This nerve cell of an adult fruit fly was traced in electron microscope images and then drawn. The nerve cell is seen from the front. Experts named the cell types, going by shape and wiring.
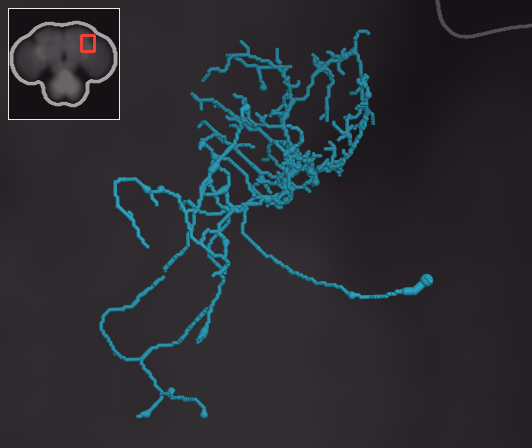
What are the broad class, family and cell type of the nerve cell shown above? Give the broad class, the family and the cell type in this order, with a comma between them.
central-brain intrinsic neuron, hemilineage VLPl2_posterior, CB2877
